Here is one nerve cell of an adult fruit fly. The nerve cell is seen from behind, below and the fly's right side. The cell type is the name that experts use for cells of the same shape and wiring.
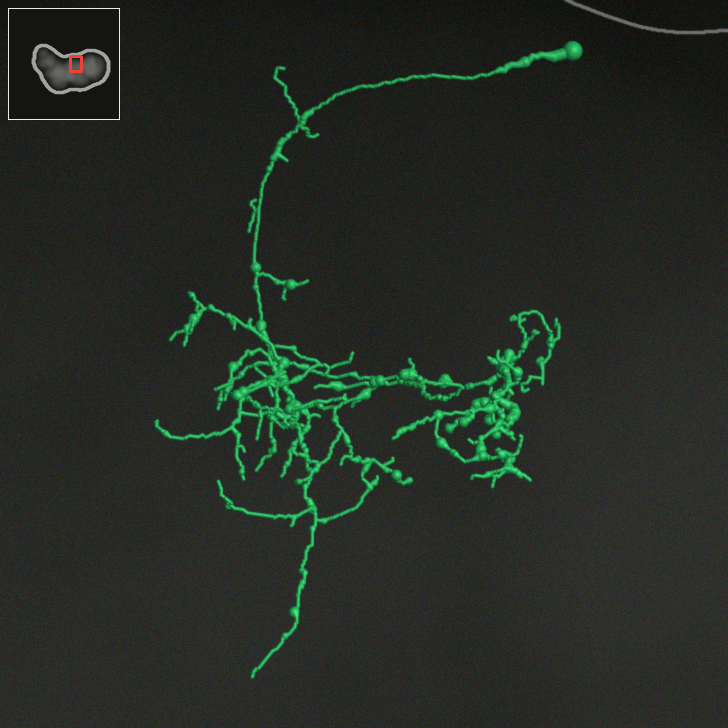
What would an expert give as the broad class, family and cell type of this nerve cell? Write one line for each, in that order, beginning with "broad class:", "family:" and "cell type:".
broad class: central-brain intrinsic neuron
family: hemilineage SMPp&v1_posterior
cell type: CL182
